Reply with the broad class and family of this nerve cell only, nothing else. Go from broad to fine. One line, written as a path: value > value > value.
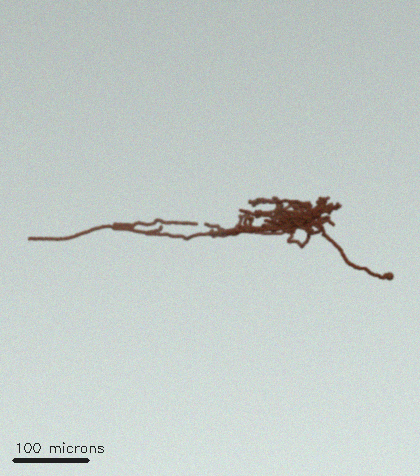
ascending neuron > hemilineage 07B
